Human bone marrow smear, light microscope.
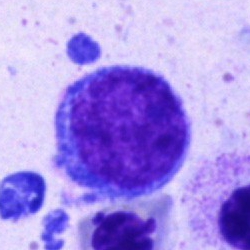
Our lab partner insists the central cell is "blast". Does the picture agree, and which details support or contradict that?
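Round outline. Chromatin finely granular, without large dense clumps. Cytoplasm: narrow deep-blue rim, widest on the left, no visible granules. Small bleb-like bumps project from the lower-left edge.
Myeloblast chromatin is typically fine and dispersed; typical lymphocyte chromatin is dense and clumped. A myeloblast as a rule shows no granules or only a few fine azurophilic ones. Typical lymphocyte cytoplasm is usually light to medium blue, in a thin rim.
Chromatin and absent granules favour blast; deep blue counts against lymphocyte; the narrow rim suits lymphocyte. Blast fits.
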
